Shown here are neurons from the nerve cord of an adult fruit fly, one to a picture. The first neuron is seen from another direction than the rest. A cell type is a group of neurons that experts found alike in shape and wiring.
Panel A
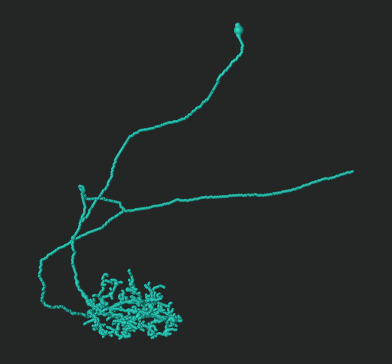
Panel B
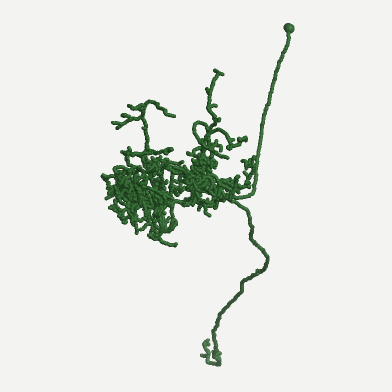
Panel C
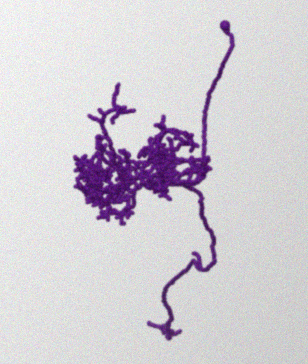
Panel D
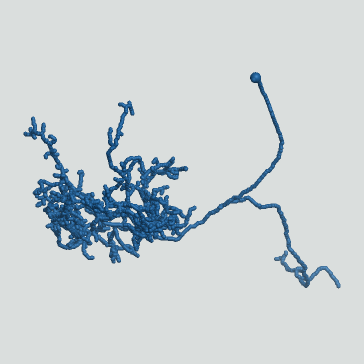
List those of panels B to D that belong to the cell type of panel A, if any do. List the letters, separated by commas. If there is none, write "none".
none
